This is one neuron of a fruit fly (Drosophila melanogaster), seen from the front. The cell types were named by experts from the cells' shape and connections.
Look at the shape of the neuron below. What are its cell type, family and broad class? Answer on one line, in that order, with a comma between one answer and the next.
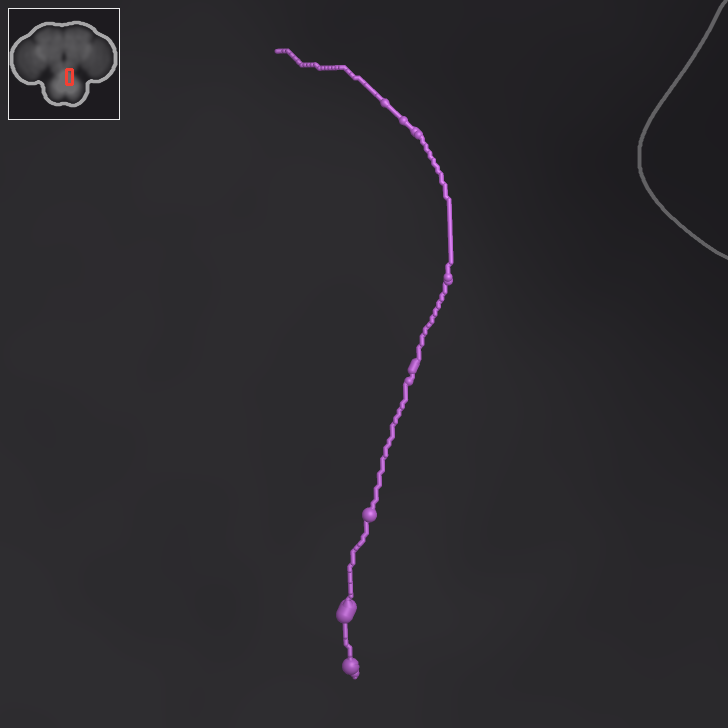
BM_InOm, class mechanosensory, sensory neuron entering the brain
